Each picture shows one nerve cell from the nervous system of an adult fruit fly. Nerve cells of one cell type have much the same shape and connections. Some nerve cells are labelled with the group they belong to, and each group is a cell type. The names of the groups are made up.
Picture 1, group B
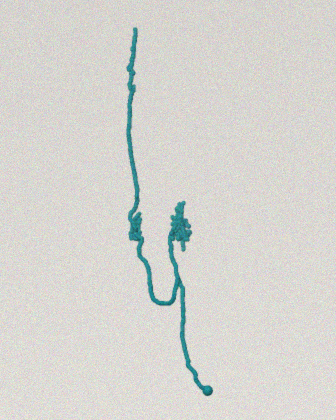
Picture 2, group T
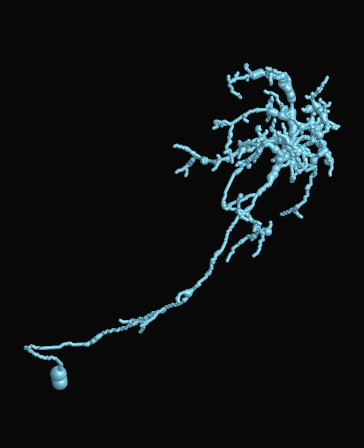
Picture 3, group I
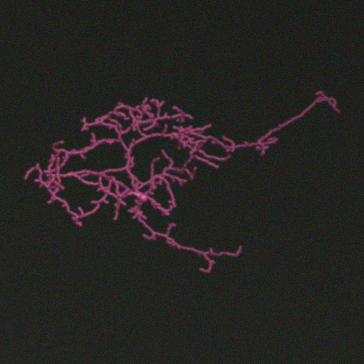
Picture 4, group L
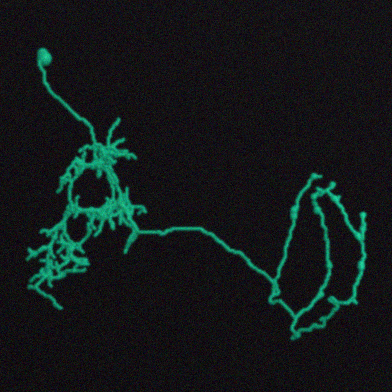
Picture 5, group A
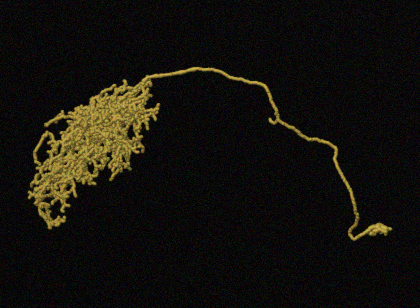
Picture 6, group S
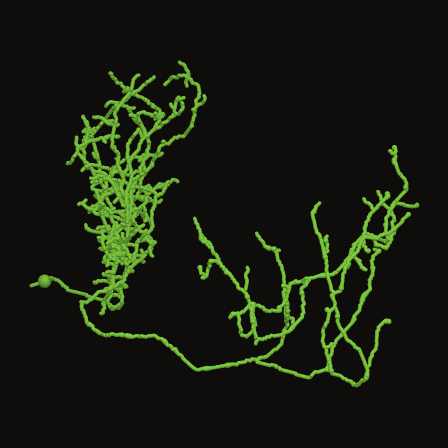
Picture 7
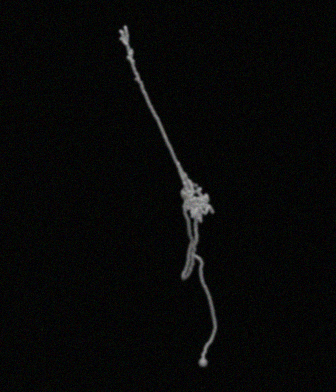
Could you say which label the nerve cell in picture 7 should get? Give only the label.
group B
